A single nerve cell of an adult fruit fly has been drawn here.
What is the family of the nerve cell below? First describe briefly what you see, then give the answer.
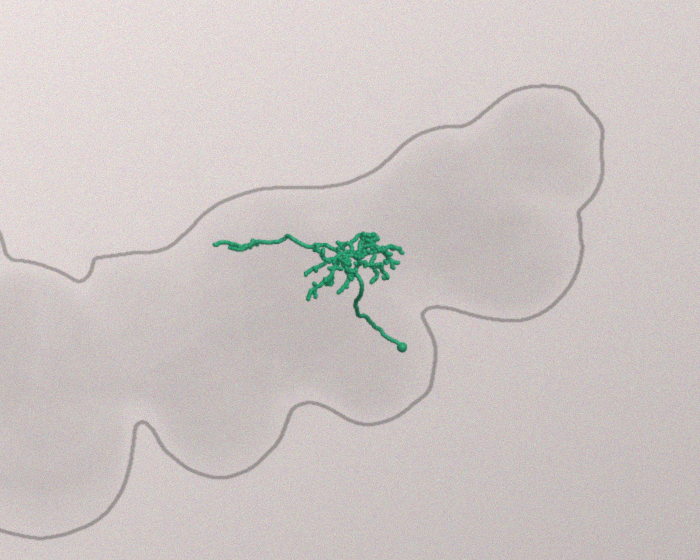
The cell body is in the middle of the picture. In this view it is wider than it is tall. This is a nerve-cord intrinsic neuron. Its family is hemilineage 06A.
